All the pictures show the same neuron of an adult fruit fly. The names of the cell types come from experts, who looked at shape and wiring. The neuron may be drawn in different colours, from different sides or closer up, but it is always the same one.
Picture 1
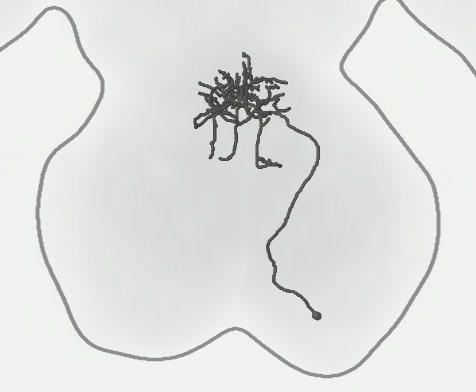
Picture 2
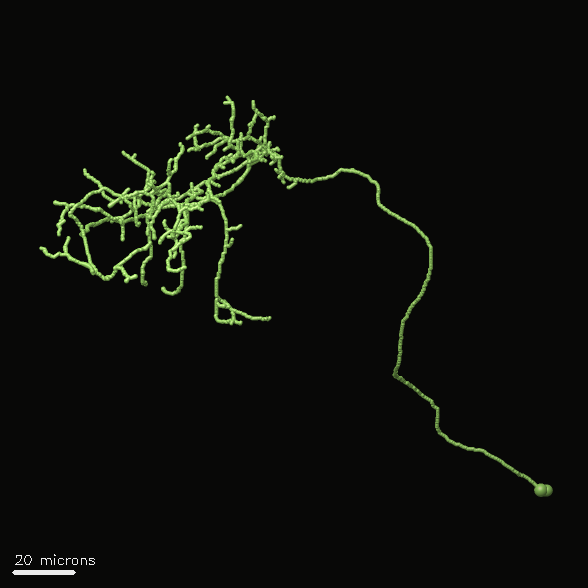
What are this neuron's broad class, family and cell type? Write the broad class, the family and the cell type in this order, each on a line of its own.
nerve-cord intrinsic neuron
hemilineage 06A
IN06A081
